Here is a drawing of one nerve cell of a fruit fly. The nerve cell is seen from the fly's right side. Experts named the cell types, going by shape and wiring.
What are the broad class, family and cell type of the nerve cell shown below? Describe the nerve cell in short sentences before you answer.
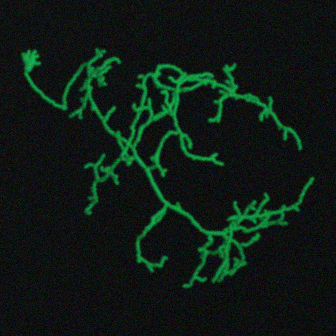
Its cell body lies at the upper left of the picture. Dozens of branch ends can be seen. It is a nerve-cord intrinsic neuron. The family is hemilineage 03A. The cell type is IN03A087.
